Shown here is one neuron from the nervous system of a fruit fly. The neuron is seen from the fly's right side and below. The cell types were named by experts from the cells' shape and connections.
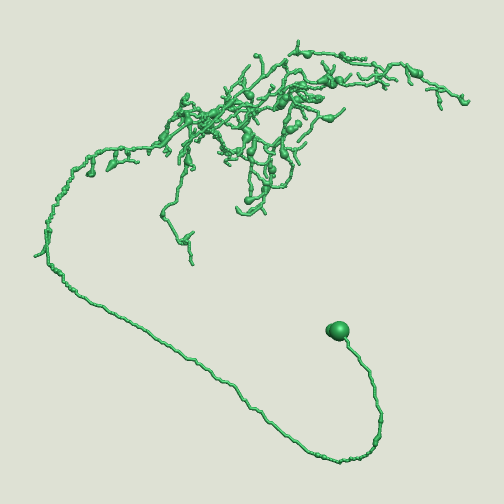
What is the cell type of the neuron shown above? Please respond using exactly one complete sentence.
As a matter of cell type, the neuron is CB1249.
